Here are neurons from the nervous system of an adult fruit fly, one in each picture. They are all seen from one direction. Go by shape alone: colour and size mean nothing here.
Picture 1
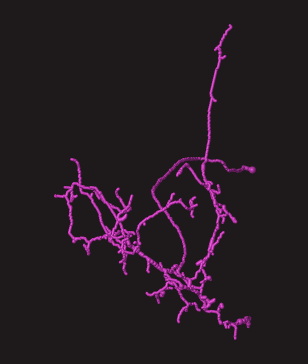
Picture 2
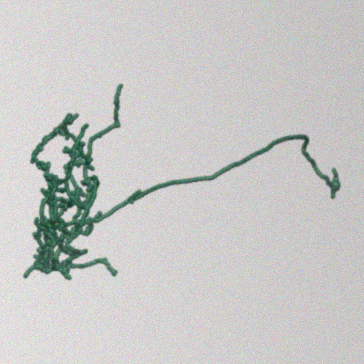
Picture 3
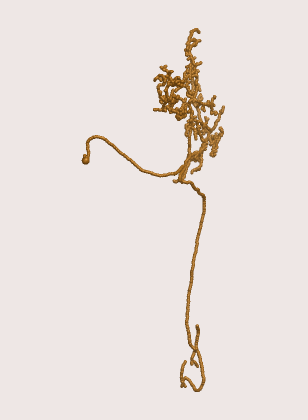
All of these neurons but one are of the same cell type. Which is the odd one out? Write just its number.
3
